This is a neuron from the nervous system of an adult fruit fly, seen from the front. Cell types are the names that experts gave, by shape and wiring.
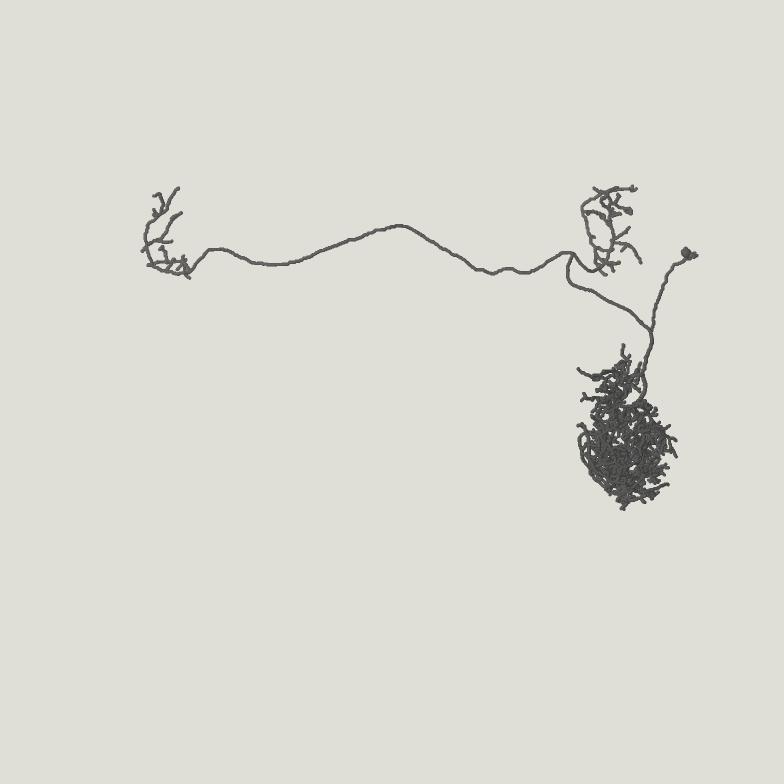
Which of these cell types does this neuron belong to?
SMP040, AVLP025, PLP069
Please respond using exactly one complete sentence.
The cell type designation of this neuron is AVLP025.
